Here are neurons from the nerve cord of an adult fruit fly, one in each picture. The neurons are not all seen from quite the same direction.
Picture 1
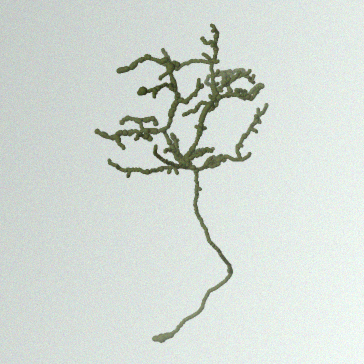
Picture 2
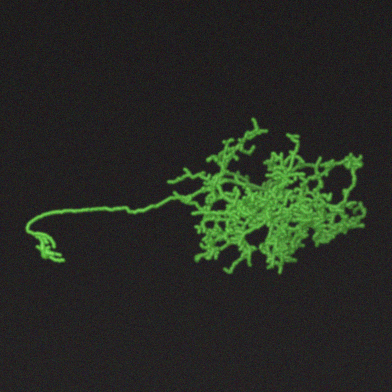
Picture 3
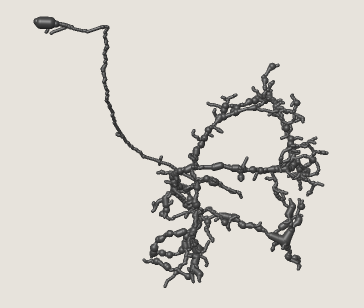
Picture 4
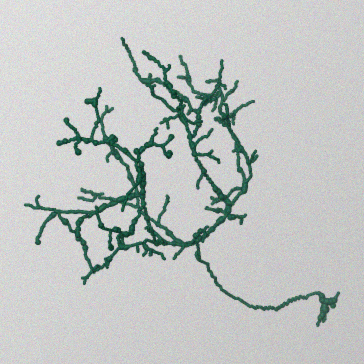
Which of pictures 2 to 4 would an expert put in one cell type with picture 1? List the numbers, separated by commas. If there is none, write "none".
3, 4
